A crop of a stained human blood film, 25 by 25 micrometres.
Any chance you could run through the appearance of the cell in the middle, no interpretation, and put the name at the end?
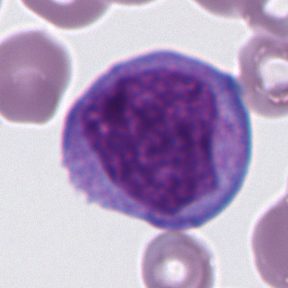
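Look first at the cytoplasm and follow its blue out toward the rim: the colour grows deepest at the outer edge. Now search it for granules; none stand out distinctly, and no vacuoles appear either. Finally, glance at the lower-left border, which looks slightly frayed. What you are seeing is an atypical promyelocyte.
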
